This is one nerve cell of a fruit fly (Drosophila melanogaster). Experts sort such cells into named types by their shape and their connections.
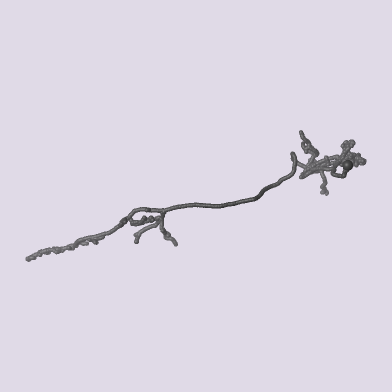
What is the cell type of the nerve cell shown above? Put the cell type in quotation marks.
"DNg26"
